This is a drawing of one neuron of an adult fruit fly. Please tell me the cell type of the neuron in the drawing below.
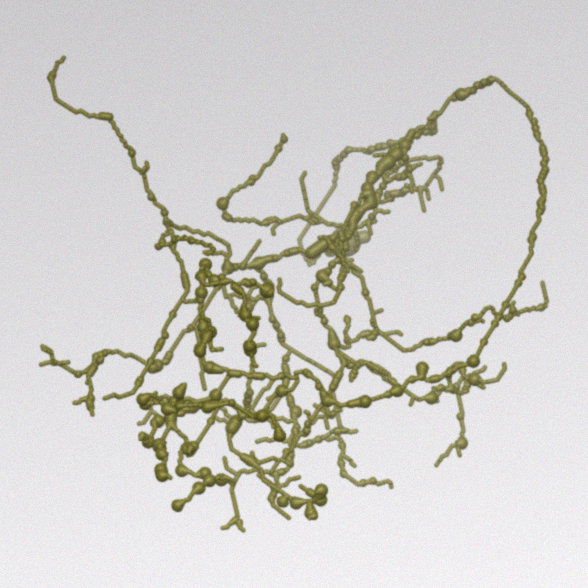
CB3553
